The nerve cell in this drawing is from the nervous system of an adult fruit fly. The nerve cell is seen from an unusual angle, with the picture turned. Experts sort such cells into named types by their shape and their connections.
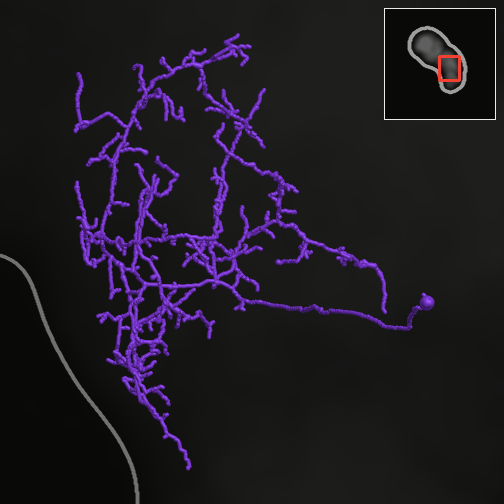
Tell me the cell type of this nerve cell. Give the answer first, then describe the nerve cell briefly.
Its cell type is IN12A044. It is a nerve-cord intrinsic neuron. Its cell body lies on the right of the picture. Dozens of branch ends can be seen.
